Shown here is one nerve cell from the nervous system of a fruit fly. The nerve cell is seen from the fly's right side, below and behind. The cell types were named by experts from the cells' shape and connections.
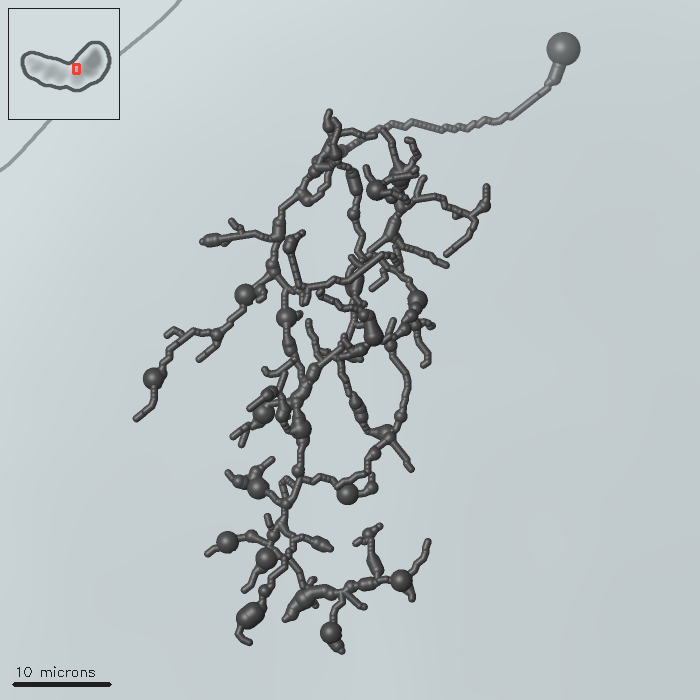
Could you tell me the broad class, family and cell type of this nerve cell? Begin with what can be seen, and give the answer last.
The cell body can be seen at the upper right of the picture. From top to bottom in the picture it spans about 65 microns. Dozens of branch ends can be seen. It is an optic-lobe intrinsic neuron. The family is Cm. Its cell type is Cm5.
